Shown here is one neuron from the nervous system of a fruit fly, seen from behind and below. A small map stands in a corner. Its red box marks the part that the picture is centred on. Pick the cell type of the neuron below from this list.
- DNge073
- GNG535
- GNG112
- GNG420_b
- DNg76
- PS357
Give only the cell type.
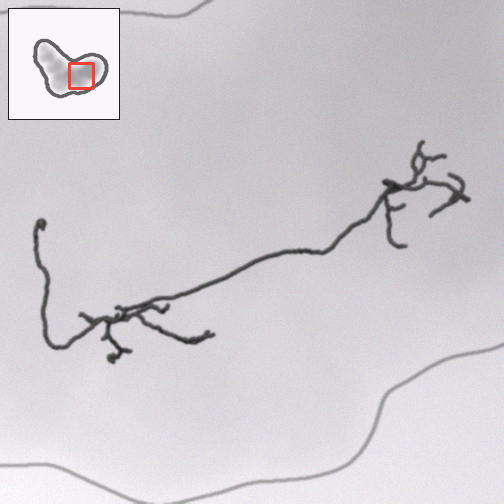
GNG420_b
